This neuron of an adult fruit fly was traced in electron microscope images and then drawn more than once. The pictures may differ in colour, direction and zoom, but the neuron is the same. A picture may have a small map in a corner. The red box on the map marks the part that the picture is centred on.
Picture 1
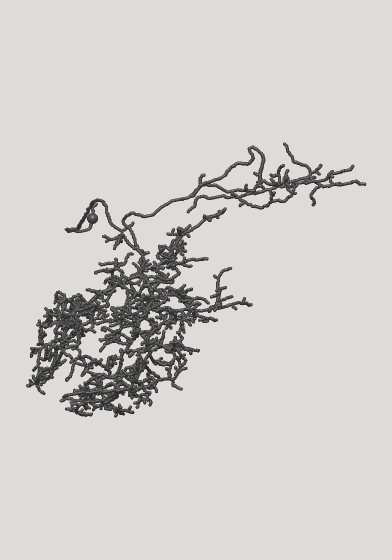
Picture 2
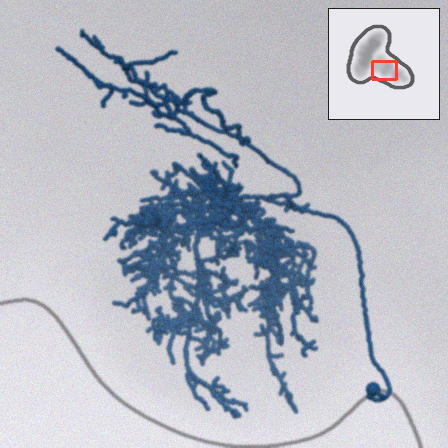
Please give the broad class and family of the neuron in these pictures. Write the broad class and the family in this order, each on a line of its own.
nerve-cord intrinsic neuron
hemilineage 23B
